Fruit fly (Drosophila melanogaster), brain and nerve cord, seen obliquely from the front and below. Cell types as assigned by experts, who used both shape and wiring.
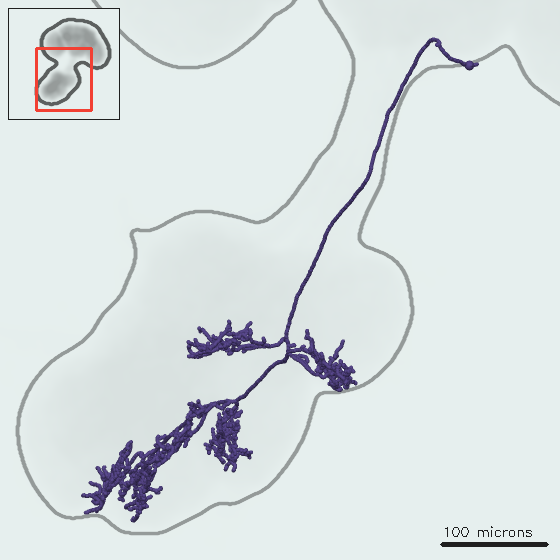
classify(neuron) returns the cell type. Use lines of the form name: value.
cell type: DNge153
